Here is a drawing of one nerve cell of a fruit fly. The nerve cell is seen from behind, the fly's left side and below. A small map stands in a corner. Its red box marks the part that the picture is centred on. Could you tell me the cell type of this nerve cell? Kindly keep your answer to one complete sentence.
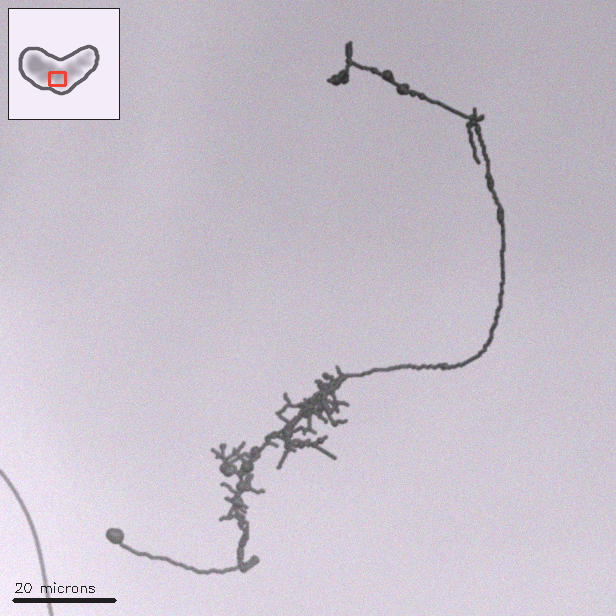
This nerve cell represents the cell type TmY18.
